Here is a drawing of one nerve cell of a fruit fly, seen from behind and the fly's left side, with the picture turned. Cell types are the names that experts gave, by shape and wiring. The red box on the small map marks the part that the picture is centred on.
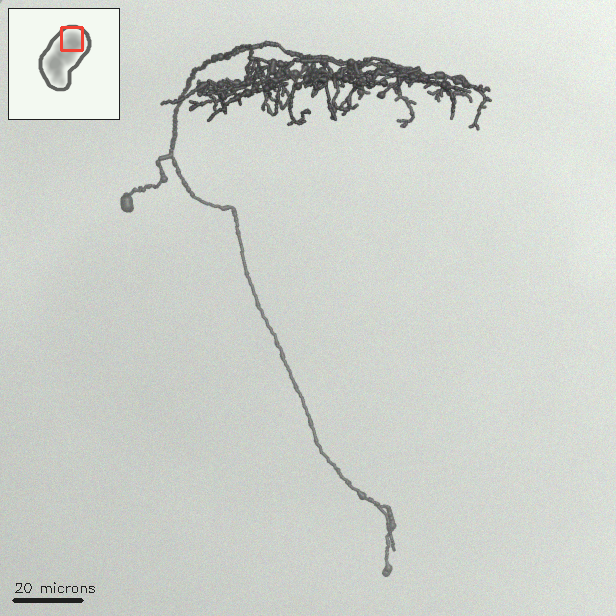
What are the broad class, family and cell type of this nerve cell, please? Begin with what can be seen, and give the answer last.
From top to bottom in the picture it spans about 160 microns. Dozens of branch ends can be seen. This is a visual projection neuron. The family is MeVP. The cell type is MeVP4.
